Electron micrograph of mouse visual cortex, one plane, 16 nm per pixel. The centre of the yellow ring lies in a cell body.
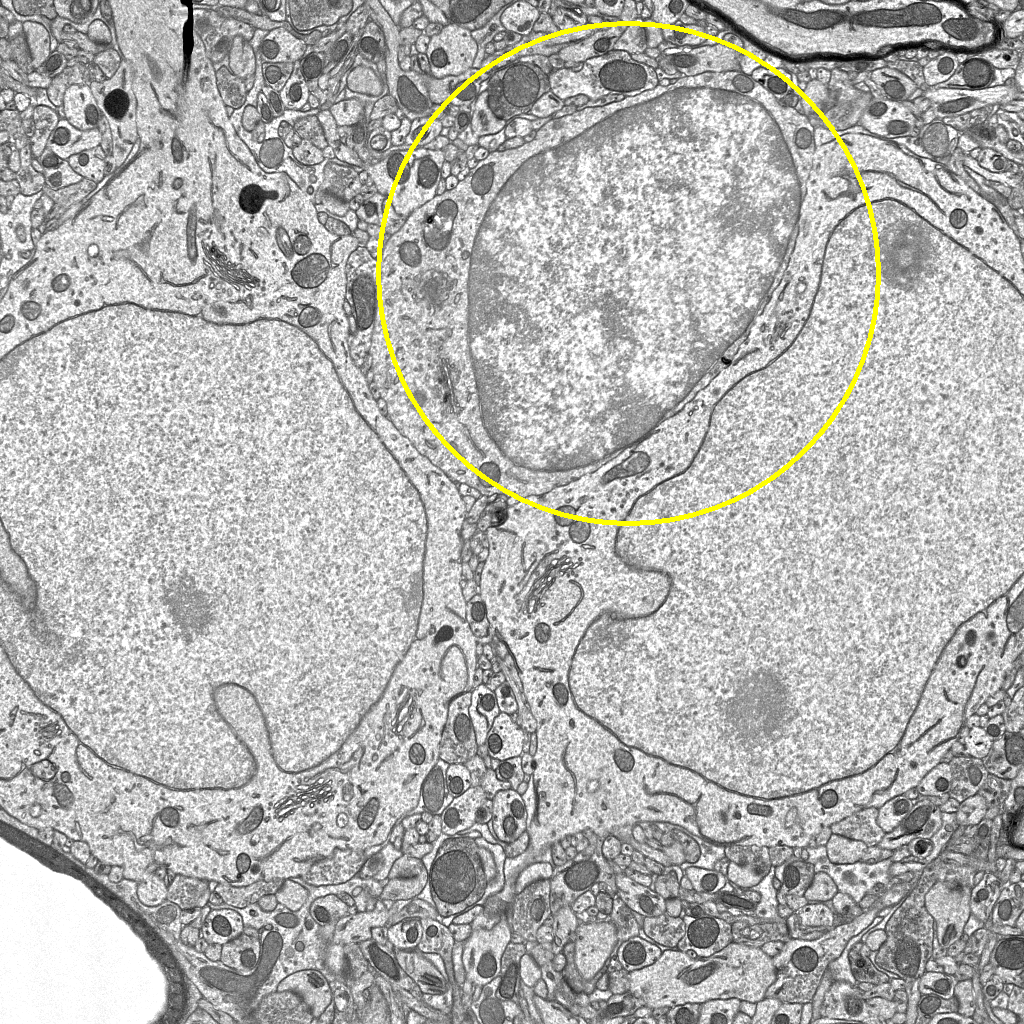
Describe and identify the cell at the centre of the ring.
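You've got a smooth oval nucleus, long axis lower left to upper right, with no deep folds or indentations in the envelope. Dark irregular chromatin clumps are scattered through paler nucleoplasm. A cell with a large pale nucleus sits right up against its right side. So: oligodendrocyte.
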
